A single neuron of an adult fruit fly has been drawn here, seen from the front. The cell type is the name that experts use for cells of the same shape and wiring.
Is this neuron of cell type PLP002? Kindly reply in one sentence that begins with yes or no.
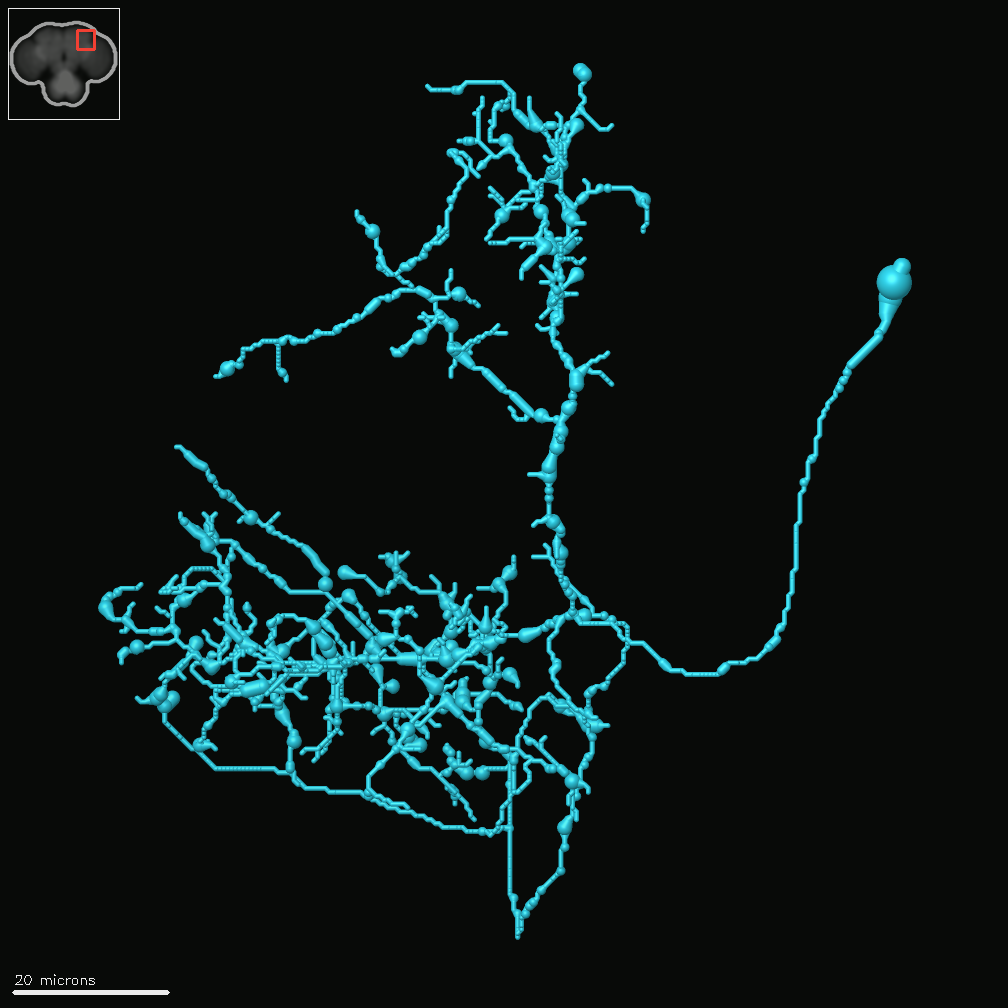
Yes, the neuron is a neuron of the PLP002 cell type.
